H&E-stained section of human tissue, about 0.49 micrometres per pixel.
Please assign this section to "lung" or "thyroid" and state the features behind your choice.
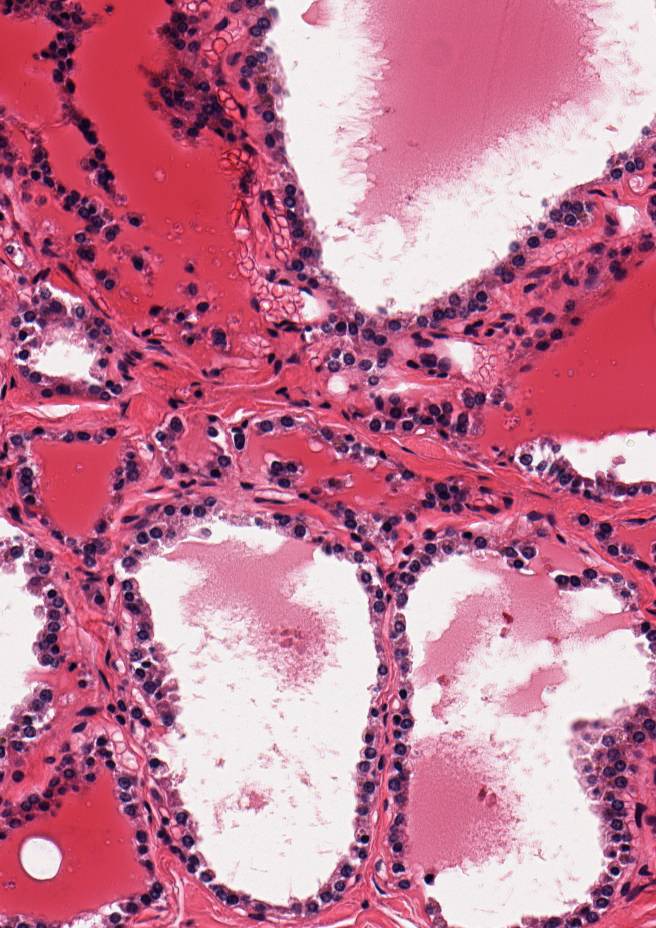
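Thyroid is the answer, not lung. What settles it is the lining: each follicle has a single layer of cuboidal epithelial cells.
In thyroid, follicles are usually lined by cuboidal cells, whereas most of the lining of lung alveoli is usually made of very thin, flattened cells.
The lining cells carry small, round, dark-staining nuclei. The follicles are closely packed and vary widely in size. Between them run thin bands of pink fibrous stroma with spindle-shaped nuclei.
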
